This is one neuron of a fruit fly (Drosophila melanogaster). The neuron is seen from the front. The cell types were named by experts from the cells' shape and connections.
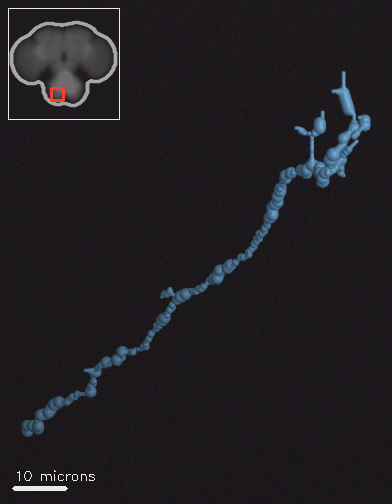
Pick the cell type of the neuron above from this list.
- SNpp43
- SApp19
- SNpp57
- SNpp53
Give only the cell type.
SNpp57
